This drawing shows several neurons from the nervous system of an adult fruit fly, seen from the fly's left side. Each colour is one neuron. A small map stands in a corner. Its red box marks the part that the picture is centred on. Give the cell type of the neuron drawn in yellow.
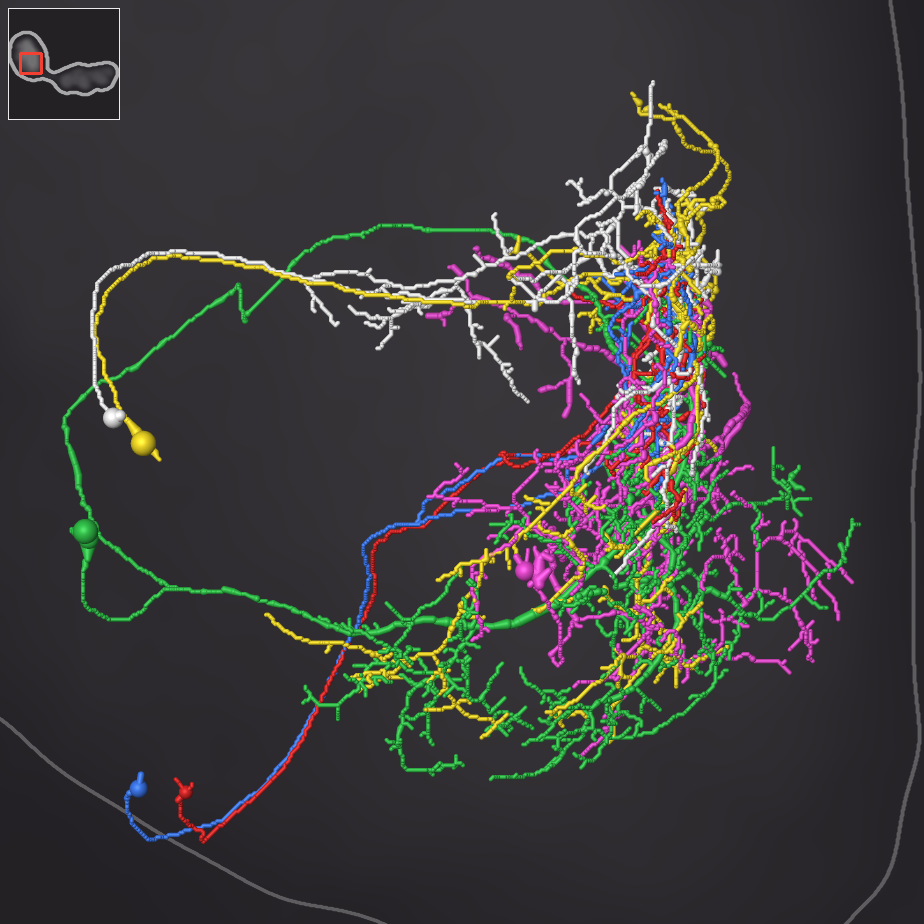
PS055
